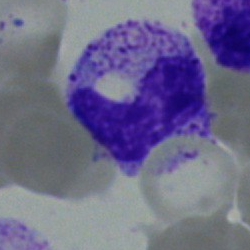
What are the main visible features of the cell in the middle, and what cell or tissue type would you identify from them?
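Roughly round in outline, the cell has a slightly ragged edge. Toward its upper part the granules stand apart against a paler background. Touching the lower right edge is a pale red cell, on which some purple granules lie. Slight blur gives the individual granules soft edges. The cell in the middle is a band neutrophil.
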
